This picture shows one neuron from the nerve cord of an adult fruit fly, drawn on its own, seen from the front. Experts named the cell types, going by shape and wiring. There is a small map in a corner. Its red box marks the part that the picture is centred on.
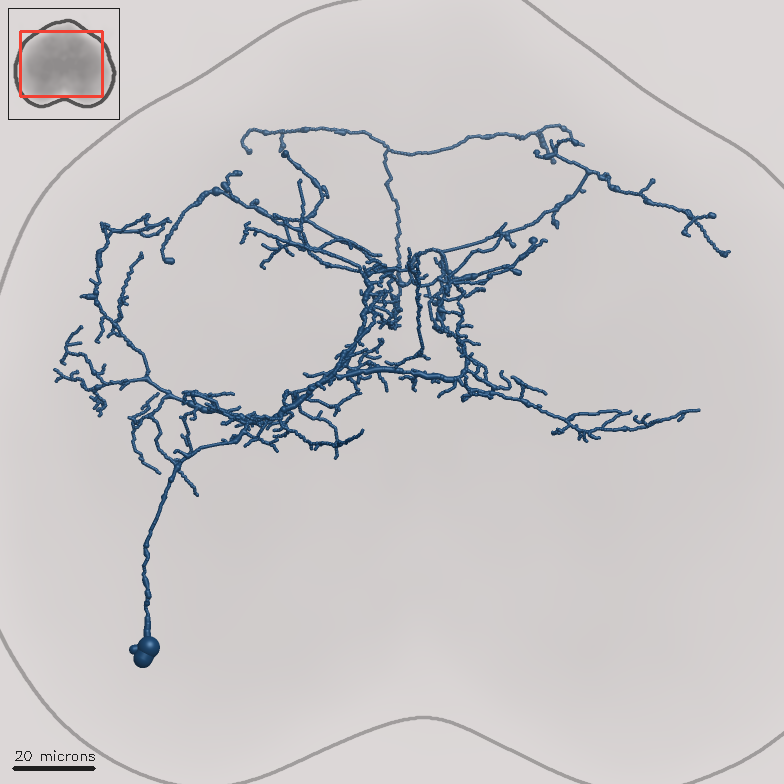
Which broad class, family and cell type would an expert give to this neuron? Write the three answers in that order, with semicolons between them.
nerve-cord intrinsic neuron; hemilineage 12A; vPR6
